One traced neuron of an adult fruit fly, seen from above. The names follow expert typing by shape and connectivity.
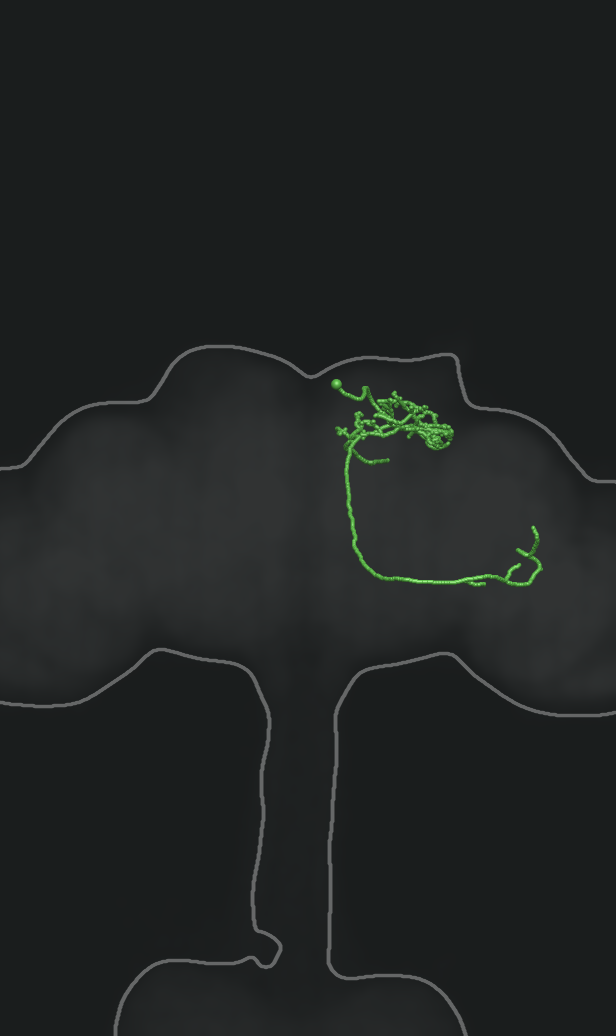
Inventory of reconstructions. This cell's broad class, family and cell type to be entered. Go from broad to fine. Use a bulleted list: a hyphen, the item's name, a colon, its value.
- broad class: central-brain intrinsic neuron
- family: hemilineage ALad1
- cell type: M_adPNm7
